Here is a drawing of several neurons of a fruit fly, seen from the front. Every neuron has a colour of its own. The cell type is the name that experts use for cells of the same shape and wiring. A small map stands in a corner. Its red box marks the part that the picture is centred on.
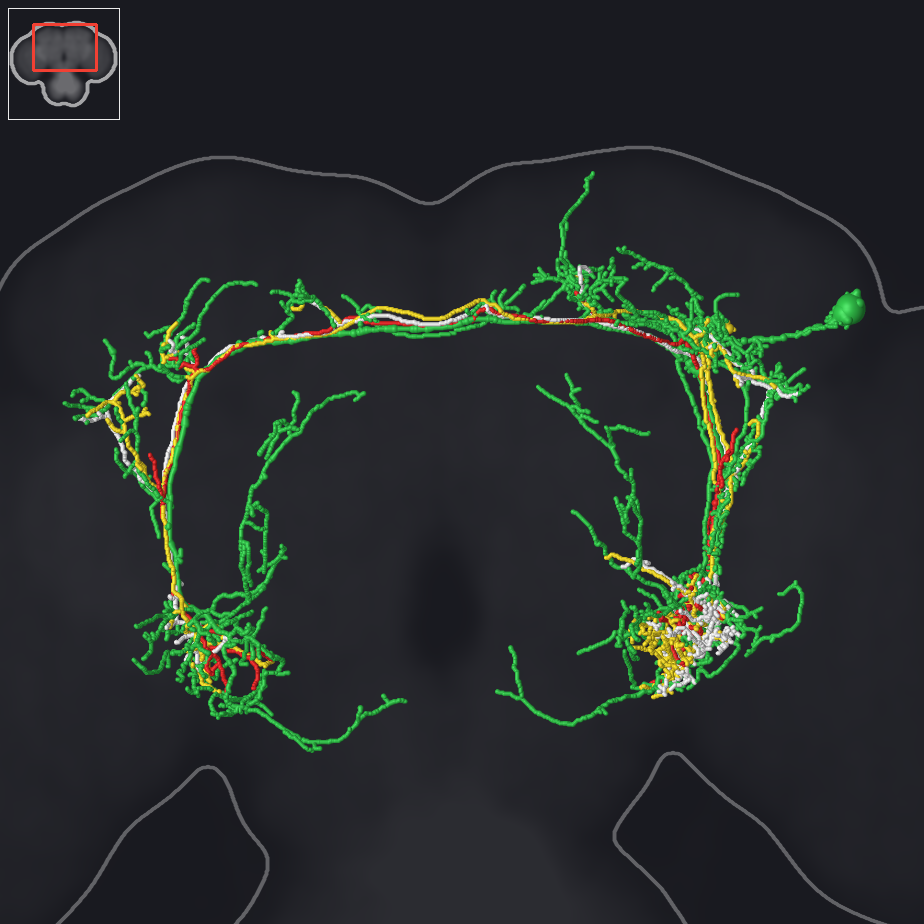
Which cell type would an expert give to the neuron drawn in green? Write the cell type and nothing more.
LHPV6q1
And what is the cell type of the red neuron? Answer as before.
CB1818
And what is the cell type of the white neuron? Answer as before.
WED093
